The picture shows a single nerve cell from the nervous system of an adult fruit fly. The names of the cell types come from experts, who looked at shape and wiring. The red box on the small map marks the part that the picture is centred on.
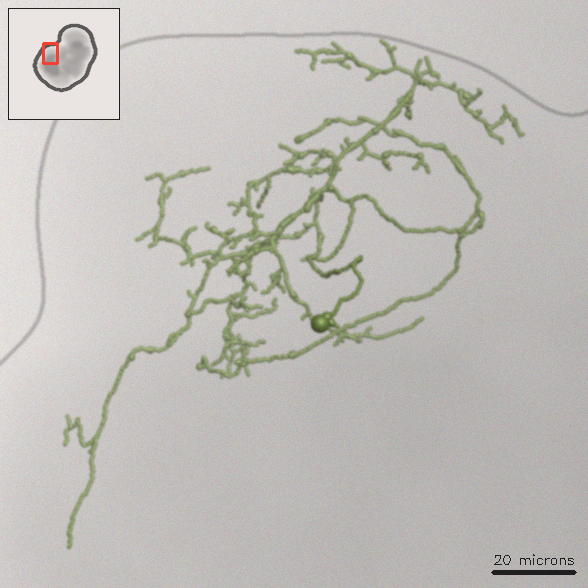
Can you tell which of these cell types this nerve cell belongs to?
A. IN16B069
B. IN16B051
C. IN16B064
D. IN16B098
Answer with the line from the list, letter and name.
D. IN16B098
